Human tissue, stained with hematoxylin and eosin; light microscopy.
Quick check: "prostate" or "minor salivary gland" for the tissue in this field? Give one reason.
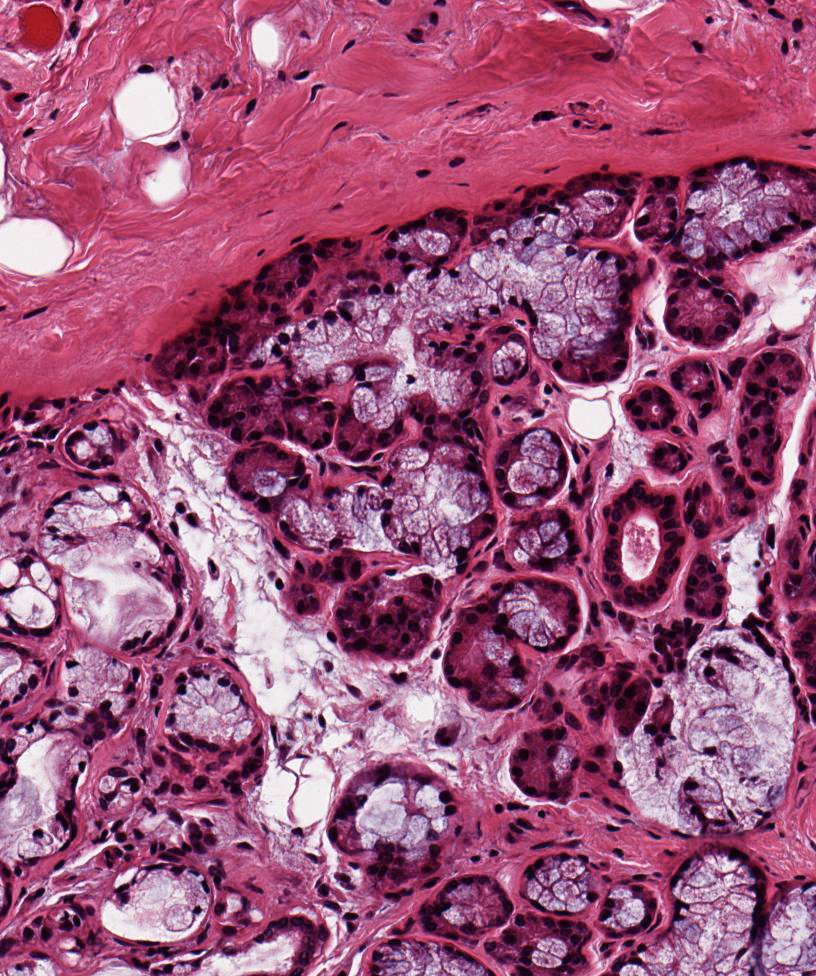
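Minor salivary gland. Deciding point: loose, pale, wispy stroma between glandular units left of centre.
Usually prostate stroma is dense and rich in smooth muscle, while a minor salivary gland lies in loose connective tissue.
Many acini mucous: pale, bubbly, grey-lilac cytoplasm, dark nuclei flattened against the base. Others serous: dark purple cytoplasm, round nuclei, intermixed with them. Above, a dense pink collagen band; units closely packed below it.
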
